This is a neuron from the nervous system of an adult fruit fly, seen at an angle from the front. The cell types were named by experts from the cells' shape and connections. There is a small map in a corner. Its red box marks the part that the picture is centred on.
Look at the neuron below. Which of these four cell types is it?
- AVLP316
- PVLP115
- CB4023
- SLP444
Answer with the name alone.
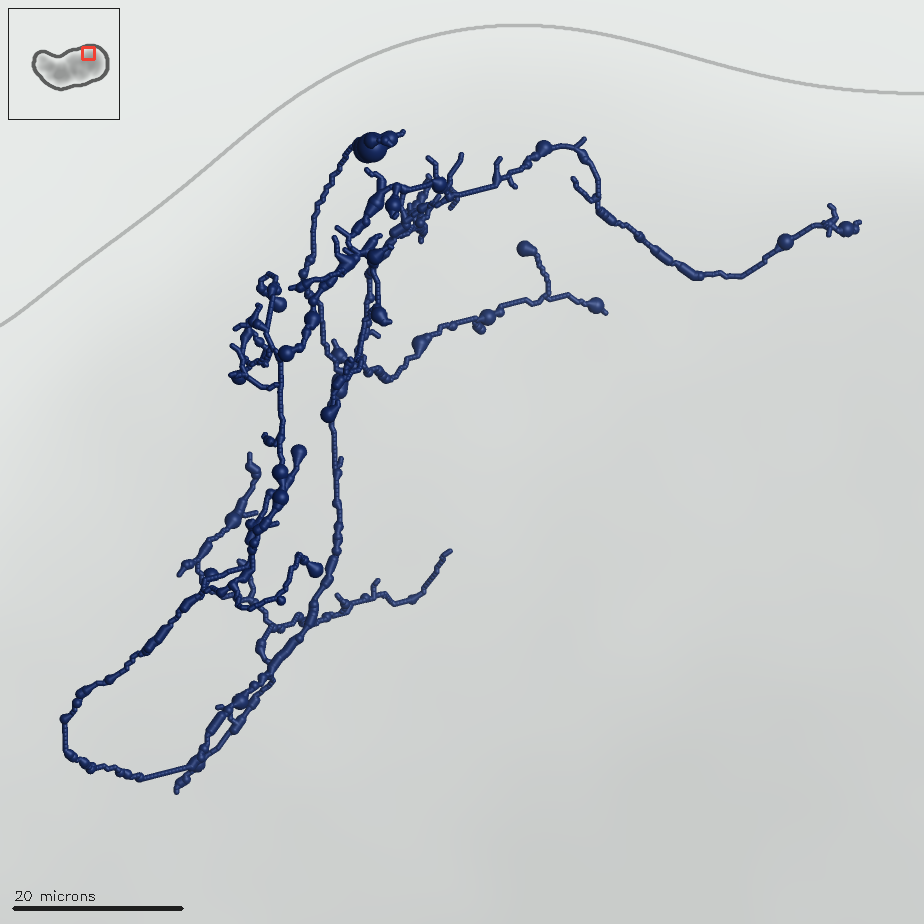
CB4023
